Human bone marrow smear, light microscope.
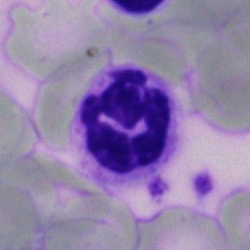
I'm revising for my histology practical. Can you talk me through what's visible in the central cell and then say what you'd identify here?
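Description: the nucleus occupies most of the cell, leaving a narrow rim of cytoplasm. The chromatin is dark purple and densely clumped, and no nucleoli are visible. Two small dark purple specks lie just below and to the right of the cell. Identification: segmented neutrophil.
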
